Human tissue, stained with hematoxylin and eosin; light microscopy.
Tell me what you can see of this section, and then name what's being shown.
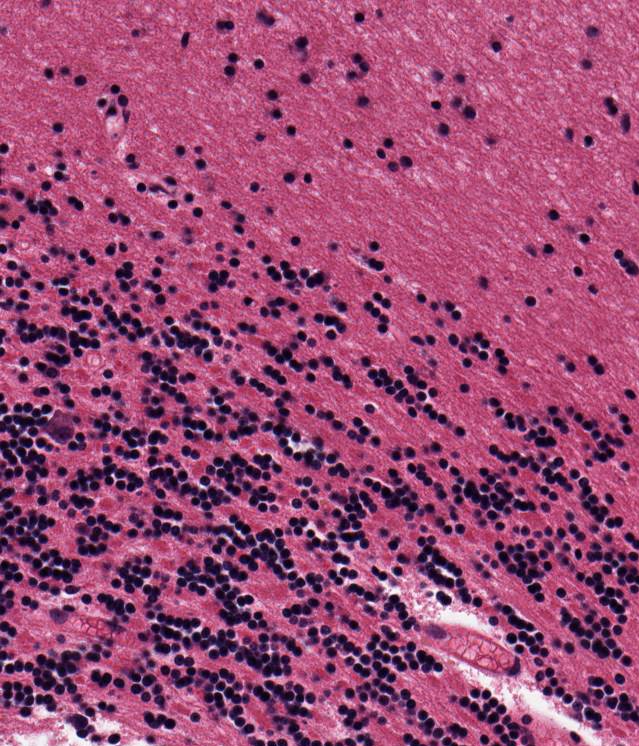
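The field splits diagonally: densely nucleated lower left, pale pink, sparsely nucleated upper right. Small, round, dark nuclei with hardly any visible cytoplasm pack the dense zone in clusters between small nucleus-free pink islands. No large neurons with abundant cytoplasm line the border. The section is cerebellum.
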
